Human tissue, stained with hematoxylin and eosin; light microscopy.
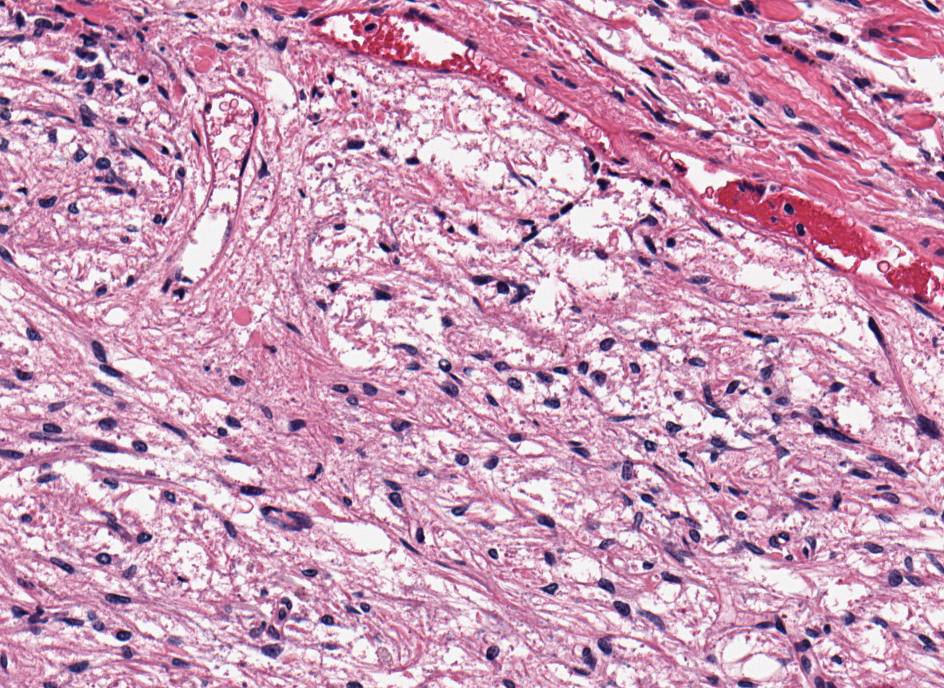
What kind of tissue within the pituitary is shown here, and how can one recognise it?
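The field shows the neurohypophysis. Most of it is loose, pale, finely vacuolated fibrillary stroma with wavy pink fibres, and its spindle cells have scant, ill-defined pale cytoplasm and no clear borders.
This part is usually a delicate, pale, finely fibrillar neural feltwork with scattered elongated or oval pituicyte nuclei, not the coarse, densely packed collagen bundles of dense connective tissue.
Along the upper right edge a denser, pinker fibrous band runs obliquely, its nuclei lying parallel to it, and no epithelium or glands are present.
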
